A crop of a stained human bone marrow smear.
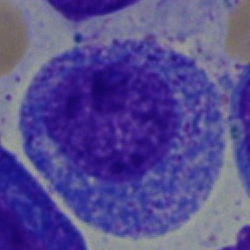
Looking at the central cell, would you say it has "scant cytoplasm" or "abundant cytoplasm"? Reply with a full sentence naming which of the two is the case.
Its nucleus is set within plentiful cytoplasm.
